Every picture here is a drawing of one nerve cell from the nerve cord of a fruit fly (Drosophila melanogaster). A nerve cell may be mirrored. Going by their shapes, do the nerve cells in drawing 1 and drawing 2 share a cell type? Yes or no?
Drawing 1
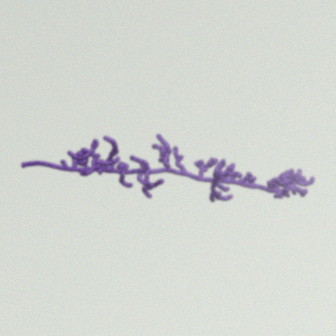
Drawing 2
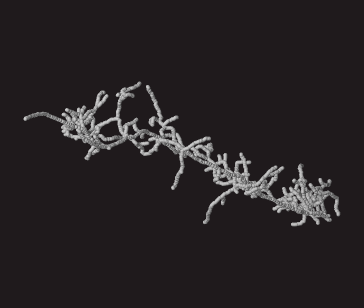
yes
